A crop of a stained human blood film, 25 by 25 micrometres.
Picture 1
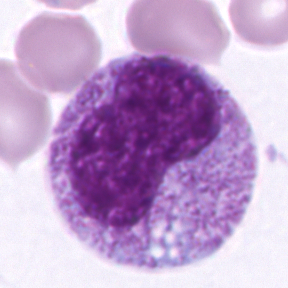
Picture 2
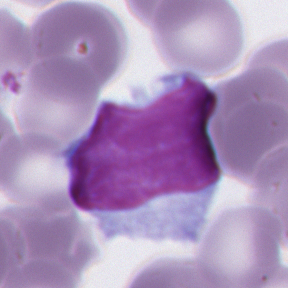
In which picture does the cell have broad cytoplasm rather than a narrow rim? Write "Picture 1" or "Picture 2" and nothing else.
Picture 1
